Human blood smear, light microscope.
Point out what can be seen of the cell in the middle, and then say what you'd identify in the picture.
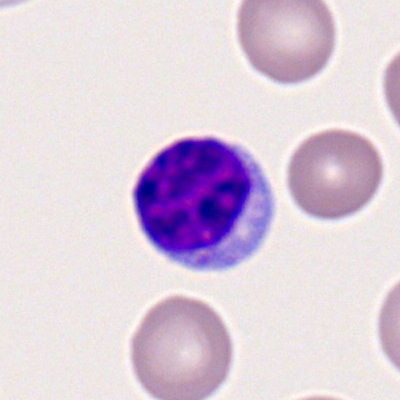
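A round, smooth outline bounds the cell. Within the nucleus the chromatin is coarse and clumped, and no nucleolus is visible. The cytoplasm is pale blue. The cell is a lymphocyte.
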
